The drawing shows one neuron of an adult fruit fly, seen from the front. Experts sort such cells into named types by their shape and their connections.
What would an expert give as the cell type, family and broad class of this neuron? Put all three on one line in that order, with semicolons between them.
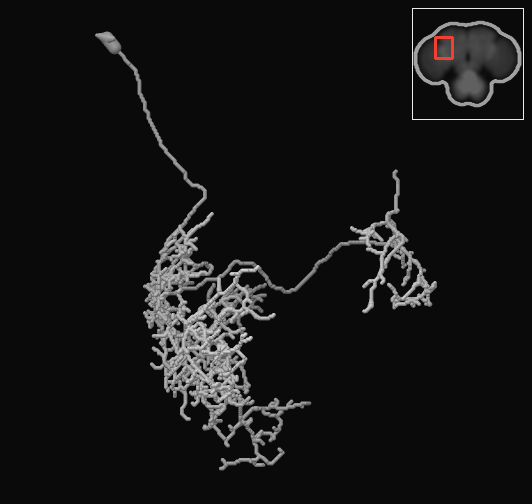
AVLP395; hemilineage VLPl4_anterior; central-brain intrinsic neuron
